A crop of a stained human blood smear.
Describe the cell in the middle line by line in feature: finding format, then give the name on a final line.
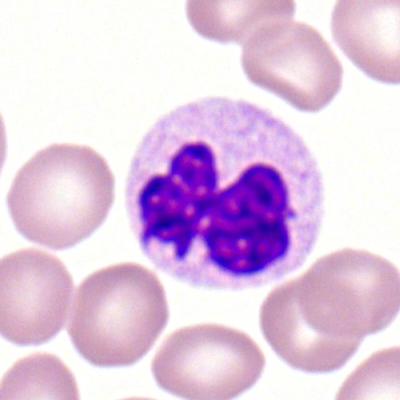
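Outline: round and smooth
Nucleus: irregular, lobed, two main masses lying side by side
Cytoplasm: fine, faint pinkish granules
Vacuoles: none seen in the cytoplasm
Cell: segmented neutrophil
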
